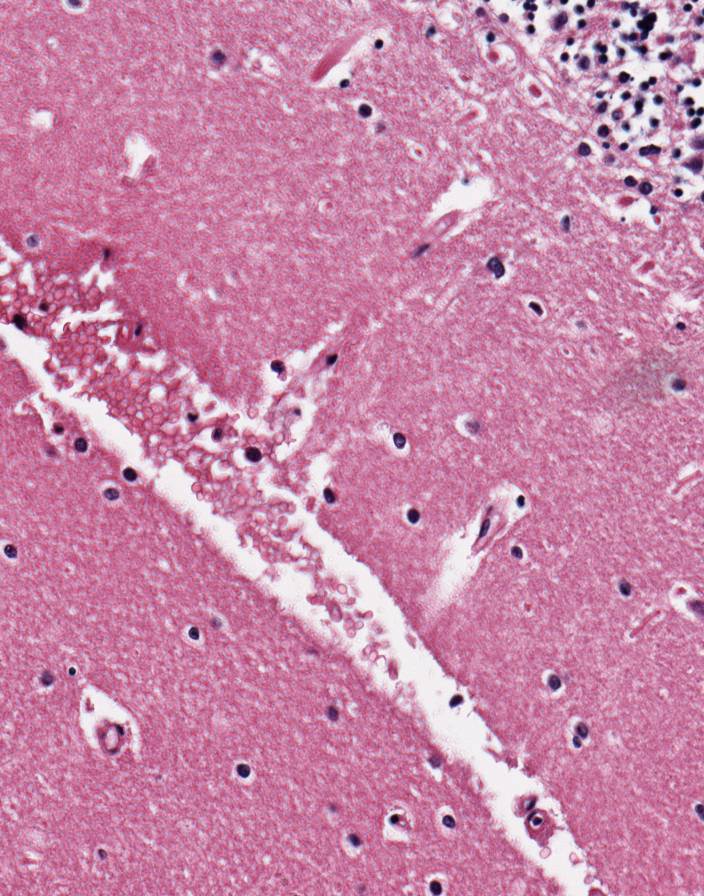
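Cerebellum, haematoxylin and eosin stained section. Most of the field is a uniform, finely granular pink background with scattered single nuclei that are small, round and darkly stained, with little visible cytoplasm. No epithelium or glands are present. Red blood cells are packed in a vessel, mainly in its upper-left part. The top right corner holds a dense crowd of small, dark, round nuclei.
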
